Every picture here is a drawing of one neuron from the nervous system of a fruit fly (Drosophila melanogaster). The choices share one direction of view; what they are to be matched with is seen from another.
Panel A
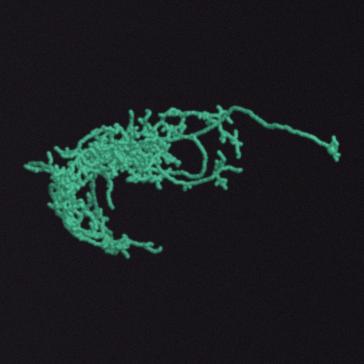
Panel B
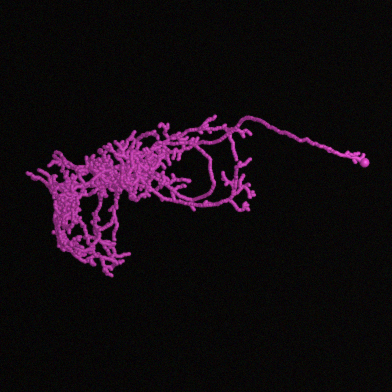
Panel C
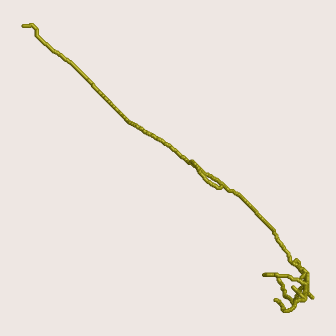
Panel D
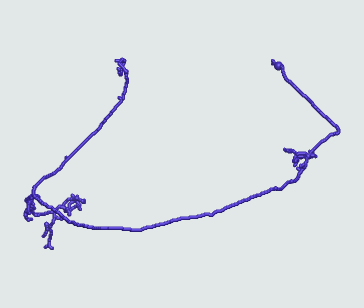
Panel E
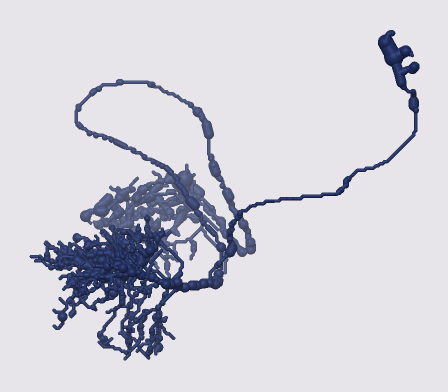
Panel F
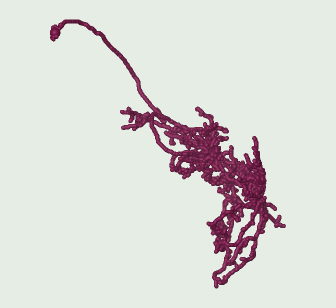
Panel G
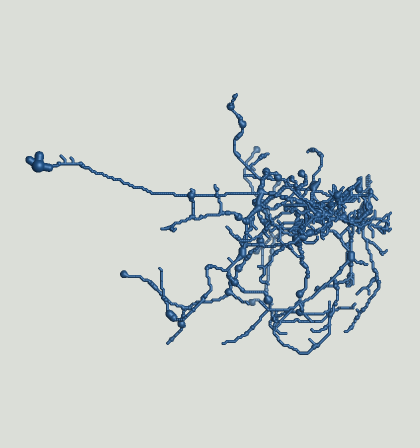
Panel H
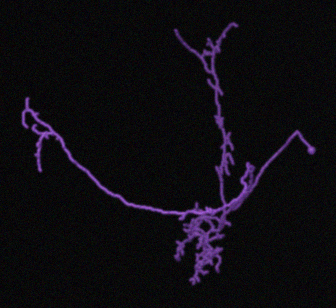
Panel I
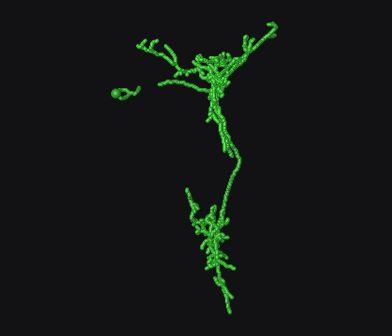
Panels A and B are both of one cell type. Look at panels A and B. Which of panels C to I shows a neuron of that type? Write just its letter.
F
